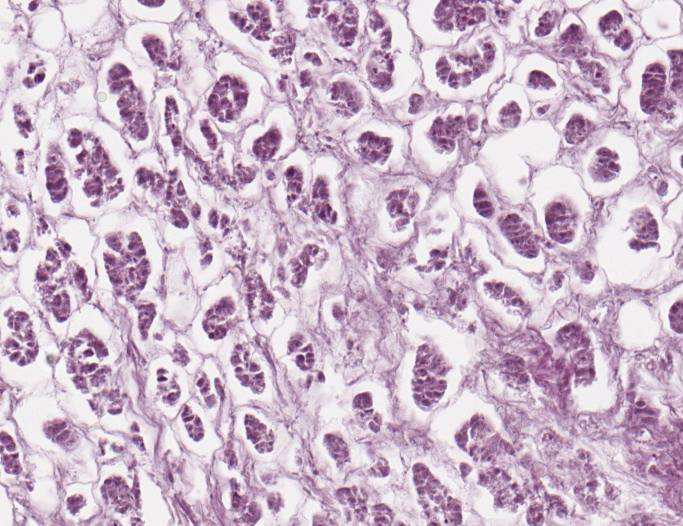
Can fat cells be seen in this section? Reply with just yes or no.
No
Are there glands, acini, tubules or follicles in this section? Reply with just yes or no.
No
